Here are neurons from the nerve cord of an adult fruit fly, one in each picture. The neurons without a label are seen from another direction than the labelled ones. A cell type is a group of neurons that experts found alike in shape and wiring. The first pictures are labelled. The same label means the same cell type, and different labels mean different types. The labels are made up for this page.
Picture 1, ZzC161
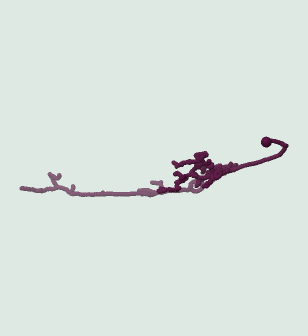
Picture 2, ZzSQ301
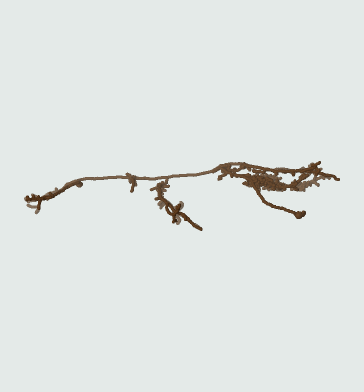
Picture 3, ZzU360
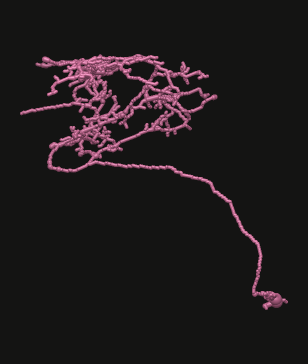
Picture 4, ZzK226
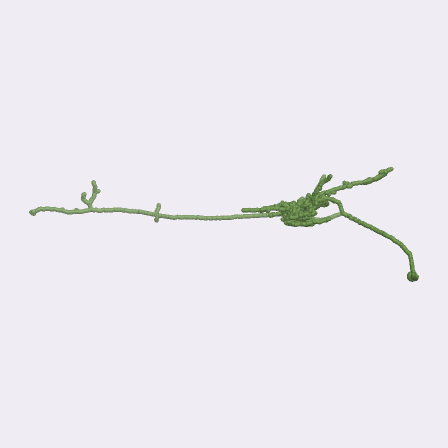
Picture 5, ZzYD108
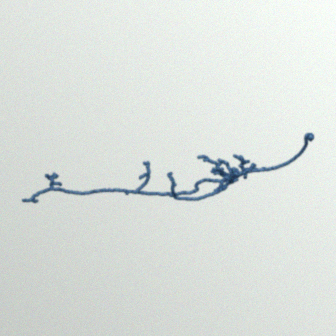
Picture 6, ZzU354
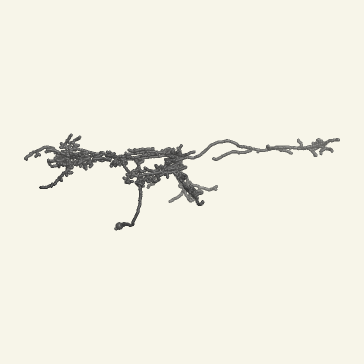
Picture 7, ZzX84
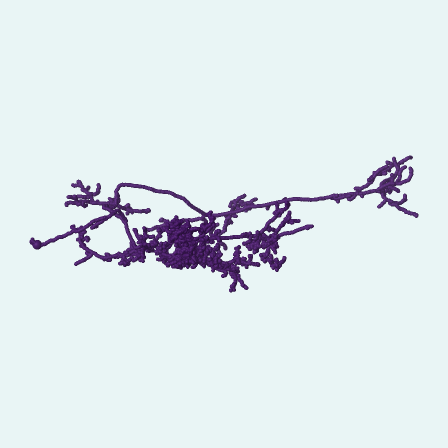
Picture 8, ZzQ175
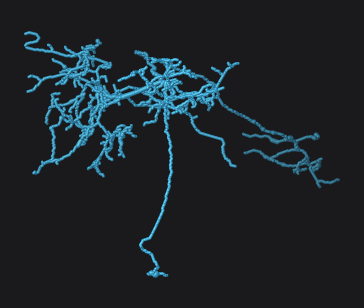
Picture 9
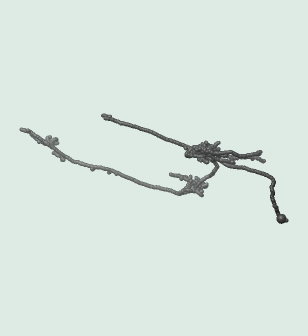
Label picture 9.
ZzK226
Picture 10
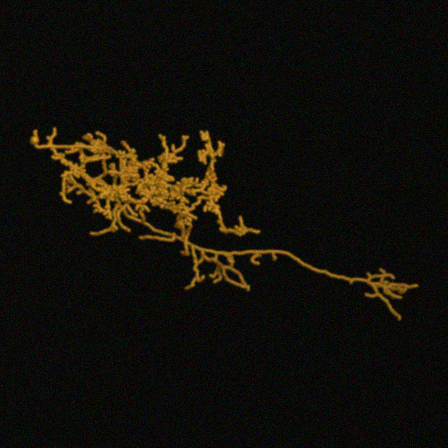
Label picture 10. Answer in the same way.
ZzX84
